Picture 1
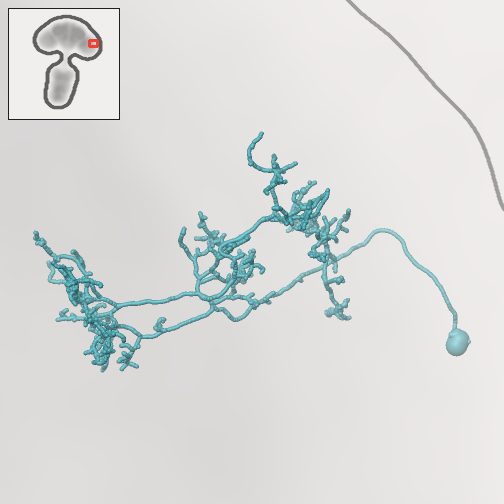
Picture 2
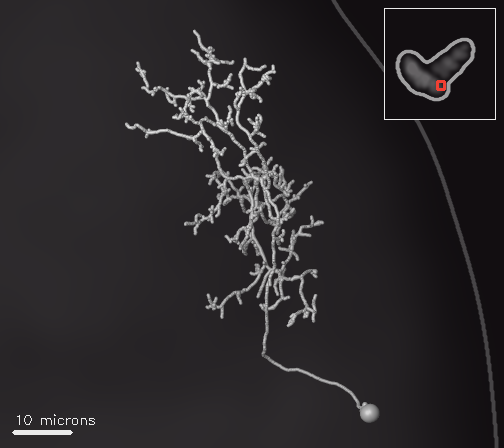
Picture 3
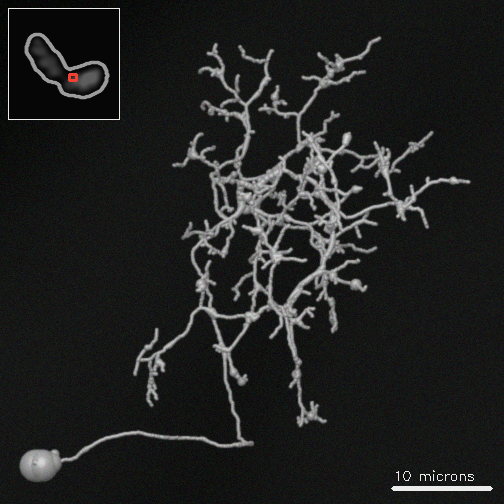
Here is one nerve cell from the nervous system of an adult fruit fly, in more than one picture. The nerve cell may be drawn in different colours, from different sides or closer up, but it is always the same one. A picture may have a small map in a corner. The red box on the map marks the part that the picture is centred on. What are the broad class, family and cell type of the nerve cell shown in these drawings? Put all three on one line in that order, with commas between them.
optic-lobe intrinsic neuron, Mi, Mi14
